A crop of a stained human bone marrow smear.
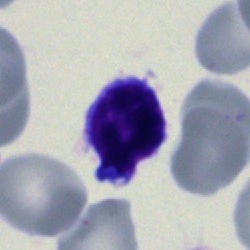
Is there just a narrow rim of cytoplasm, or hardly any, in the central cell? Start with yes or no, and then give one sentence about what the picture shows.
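Yes. The nucleus fills almost the whole cell, leaving very scant cytoplasm.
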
